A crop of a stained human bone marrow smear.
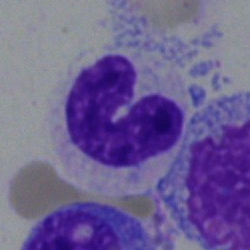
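Band neutrophil with a roughly round, smooth outline. Its chromatin is dark purple and condensed, with a few small paler patches, and no nucleolus is visible. The cytoplasm lacks coarse, brightly coloured granules.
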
